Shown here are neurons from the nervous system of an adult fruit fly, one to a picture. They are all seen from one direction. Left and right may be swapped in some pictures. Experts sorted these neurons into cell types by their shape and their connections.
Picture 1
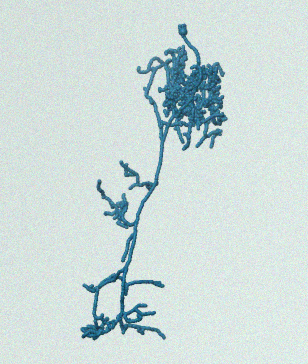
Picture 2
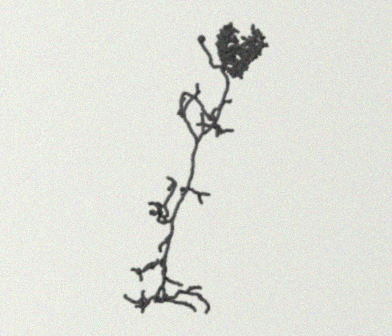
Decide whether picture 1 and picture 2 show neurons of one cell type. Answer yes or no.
yes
